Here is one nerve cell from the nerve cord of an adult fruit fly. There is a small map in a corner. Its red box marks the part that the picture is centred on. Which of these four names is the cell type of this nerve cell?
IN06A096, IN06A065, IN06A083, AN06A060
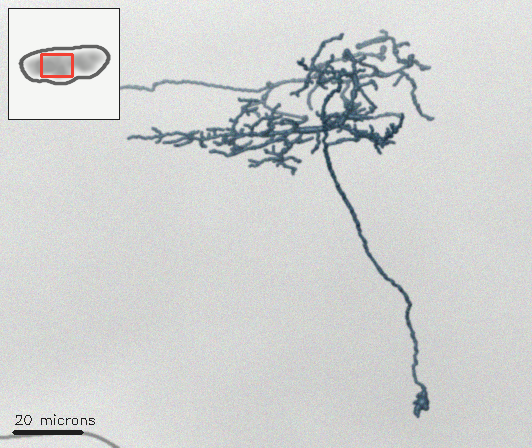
IN06A096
